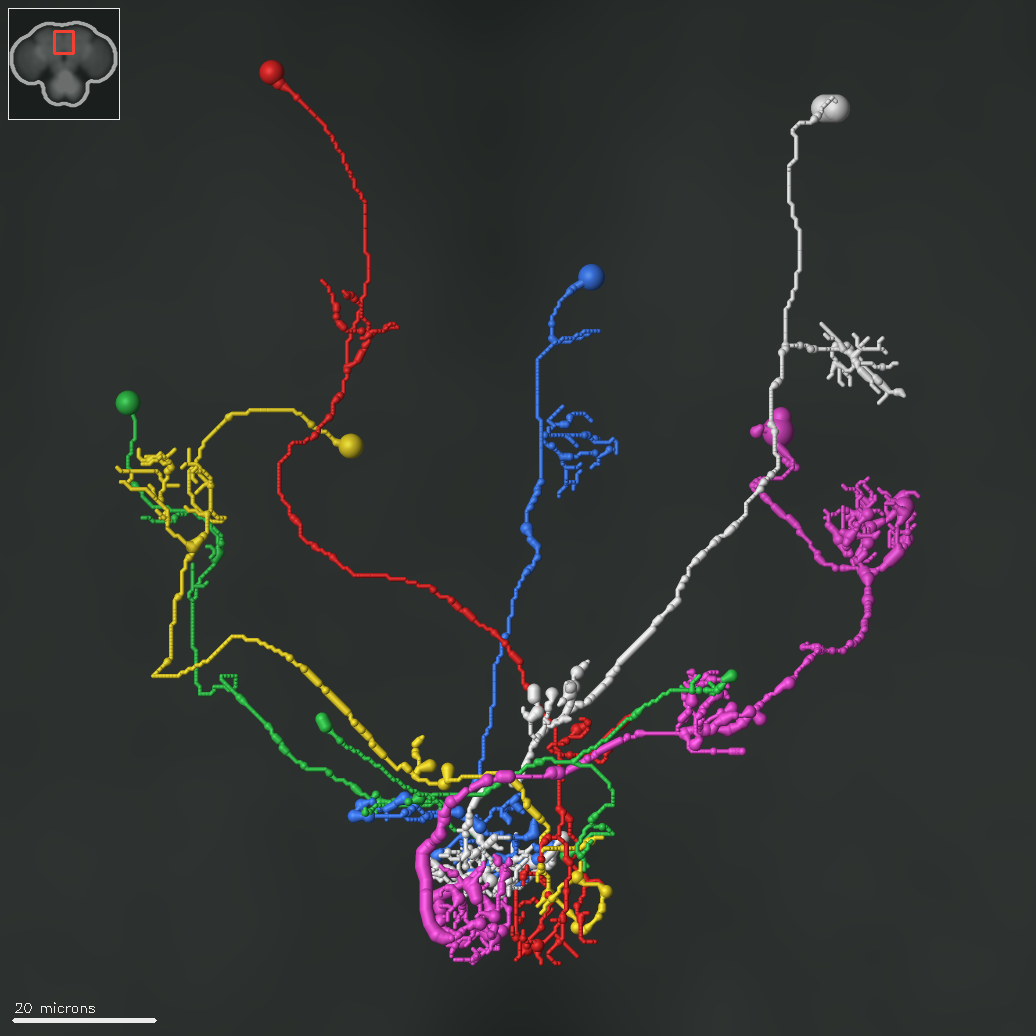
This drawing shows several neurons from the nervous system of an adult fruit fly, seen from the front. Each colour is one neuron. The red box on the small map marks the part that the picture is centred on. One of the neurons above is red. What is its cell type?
PFNp_b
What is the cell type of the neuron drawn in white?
PFNm_b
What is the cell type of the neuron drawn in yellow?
PFNp_a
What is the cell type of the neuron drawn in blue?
PFNp_e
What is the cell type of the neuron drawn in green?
PFNp_d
